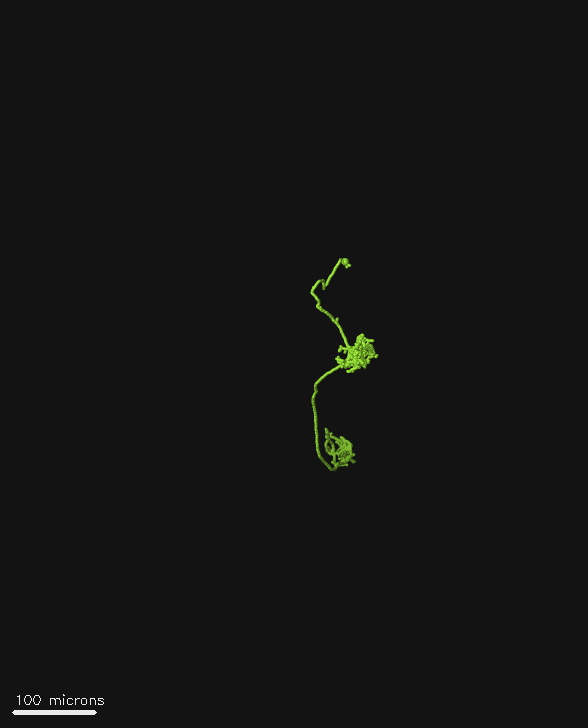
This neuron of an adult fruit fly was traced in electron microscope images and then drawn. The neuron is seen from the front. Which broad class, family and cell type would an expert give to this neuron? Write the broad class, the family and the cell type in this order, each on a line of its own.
descending neuron
DNp
DNp33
